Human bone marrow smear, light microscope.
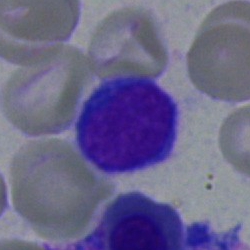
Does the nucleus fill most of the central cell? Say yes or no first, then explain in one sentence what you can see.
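Yes. The cytoplasm is very scant, at most a thin dark blue rim around the nucleus.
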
